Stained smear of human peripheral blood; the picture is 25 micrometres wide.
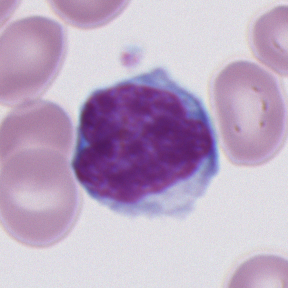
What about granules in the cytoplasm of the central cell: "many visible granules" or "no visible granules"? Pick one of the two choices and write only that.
No visible granules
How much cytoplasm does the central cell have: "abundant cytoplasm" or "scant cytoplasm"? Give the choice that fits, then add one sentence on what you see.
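Scant cytoplasm. The cytoplasm forms a narrow rim that is widest along the lower edge of the cell.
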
